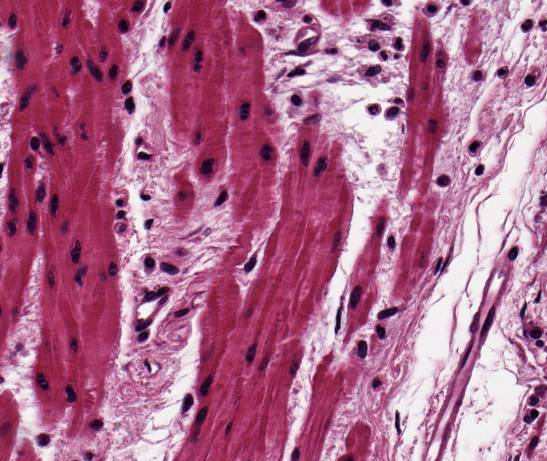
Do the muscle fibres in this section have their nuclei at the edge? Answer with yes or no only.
No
